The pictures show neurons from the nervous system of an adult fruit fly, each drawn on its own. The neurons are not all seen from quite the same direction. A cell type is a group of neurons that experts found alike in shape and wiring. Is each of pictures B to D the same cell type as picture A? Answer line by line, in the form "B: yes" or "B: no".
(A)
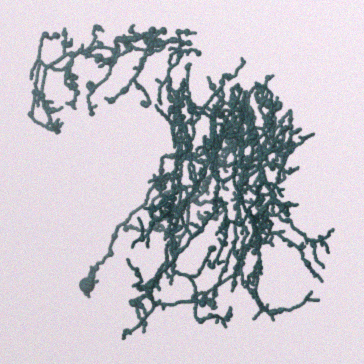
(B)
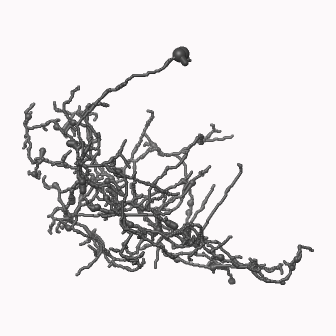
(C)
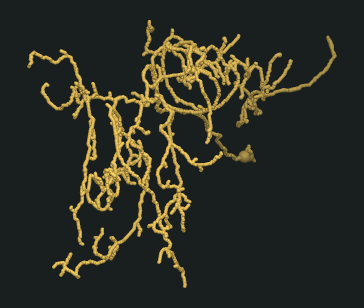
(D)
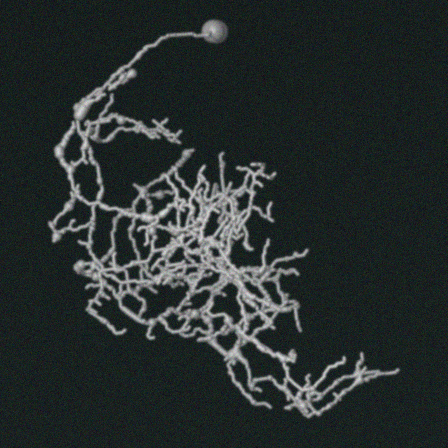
B: no
C: yes
D: no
